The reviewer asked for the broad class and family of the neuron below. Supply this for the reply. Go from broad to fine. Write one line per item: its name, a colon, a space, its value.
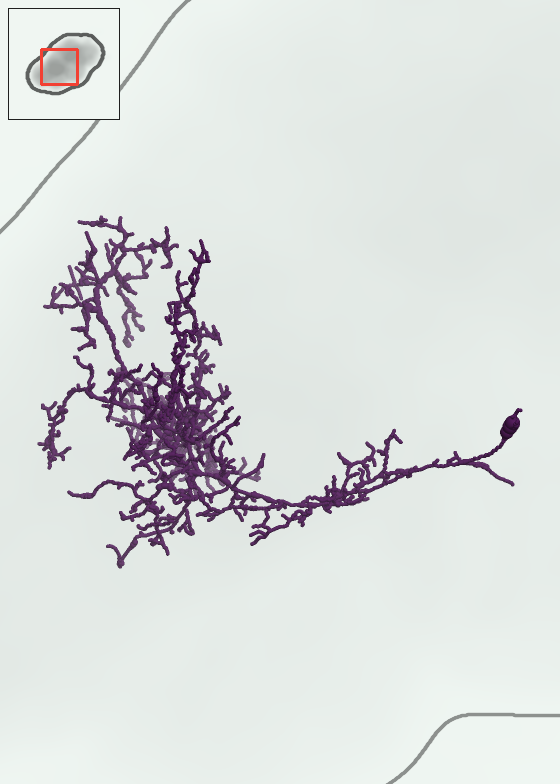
broad class: nerve-cord intrinsic neuron
family: hemilineage 13B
